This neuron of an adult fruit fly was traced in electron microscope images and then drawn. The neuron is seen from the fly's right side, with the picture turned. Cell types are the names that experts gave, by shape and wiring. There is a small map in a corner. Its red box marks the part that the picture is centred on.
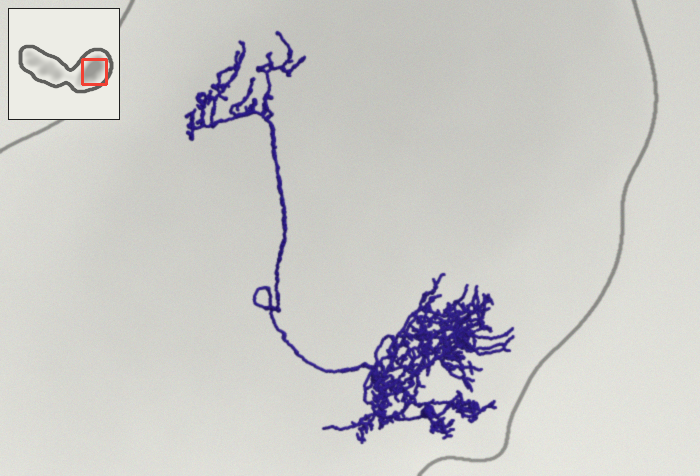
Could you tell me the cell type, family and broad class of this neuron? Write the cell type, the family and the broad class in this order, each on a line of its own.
M_l2PNl23
hemilineage ALl1_ventral
central-brain intrinsic neuron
